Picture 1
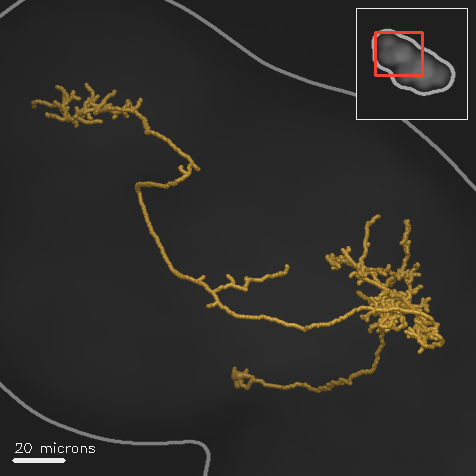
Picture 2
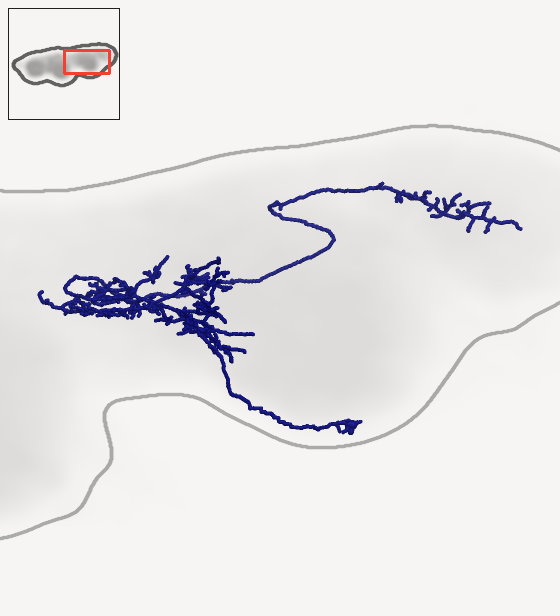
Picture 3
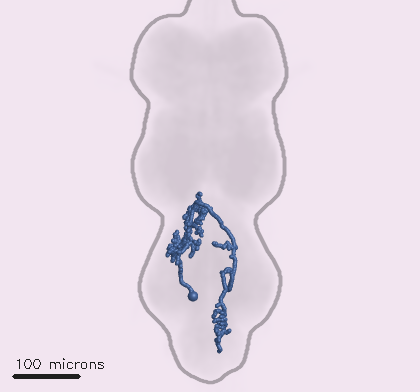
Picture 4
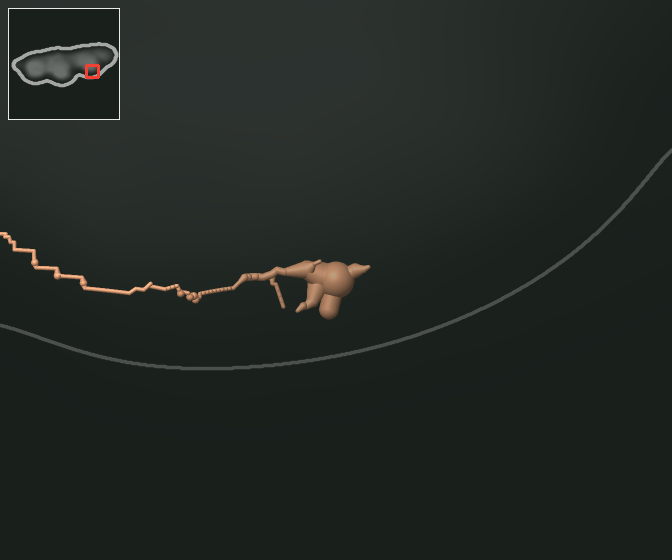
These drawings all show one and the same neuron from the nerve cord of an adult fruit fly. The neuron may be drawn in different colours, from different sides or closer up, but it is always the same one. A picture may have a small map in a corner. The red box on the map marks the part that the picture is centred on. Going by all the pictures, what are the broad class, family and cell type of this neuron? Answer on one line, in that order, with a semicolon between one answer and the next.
nerve-cord intrinsic neuron; hemilineage 07B; IN07B023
